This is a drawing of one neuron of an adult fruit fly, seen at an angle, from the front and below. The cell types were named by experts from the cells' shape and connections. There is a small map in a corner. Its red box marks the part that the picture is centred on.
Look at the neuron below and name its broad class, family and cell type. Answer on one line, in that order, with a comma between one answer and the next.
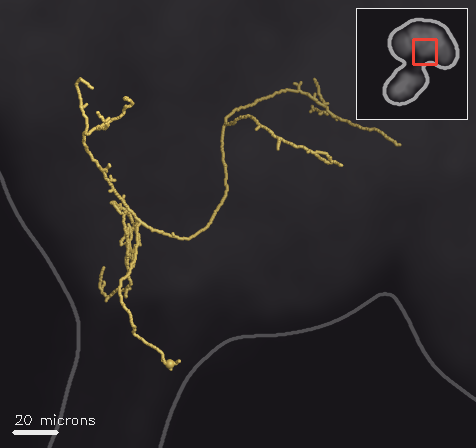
central-brain intrinsic neuron, hemilineage LB3, GNG428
